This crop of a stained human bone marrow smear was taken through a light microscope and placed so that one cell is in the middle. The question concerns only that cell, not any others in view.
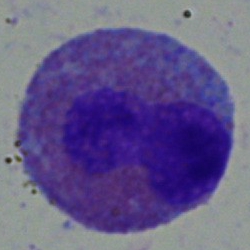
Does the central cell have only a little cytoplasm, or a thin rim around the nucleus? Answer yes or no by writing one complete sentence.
No, in this cell the cytoplasm is abundant.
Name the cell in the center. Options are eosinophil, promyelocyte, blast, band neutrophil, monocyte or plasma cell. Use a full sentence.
The cell of interest, in the center, is an eosinophil.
